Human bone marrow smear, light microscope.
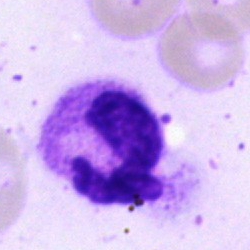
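Segmented neutrophil, with chromatin dense and dark purple throughout the nucleus. A moderate amount of pale lilac cytoplasm fills the hollow of the nuclear curve and the left side, speckled with fine purplish granules. Note the few tiny dark brown dots at the nucleus's lower edge.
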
